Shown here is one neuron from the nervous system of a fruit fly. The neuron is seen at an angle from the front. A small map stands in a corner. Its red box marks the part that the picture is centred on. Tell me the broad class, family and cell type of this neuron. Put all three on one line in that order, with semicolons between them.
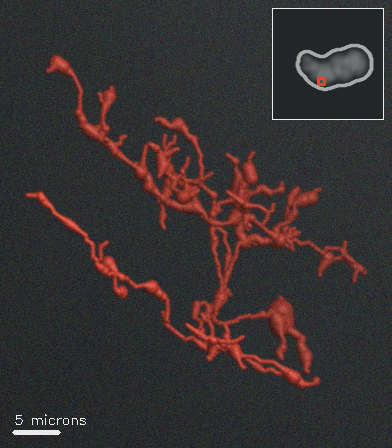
optic-lobe intrinsic neuron; Dm; Dm10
